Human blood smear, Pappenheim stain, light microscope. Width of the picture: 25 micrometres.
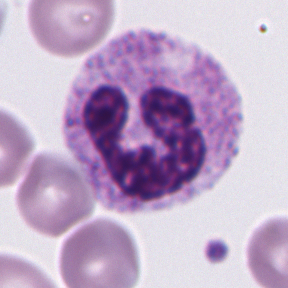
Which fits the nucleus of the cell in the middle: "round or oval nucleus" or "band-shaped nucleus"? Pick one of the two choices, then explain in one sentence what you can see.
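Band-shaped nucleus. The curved nucleus opens toward the top of the cell.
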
